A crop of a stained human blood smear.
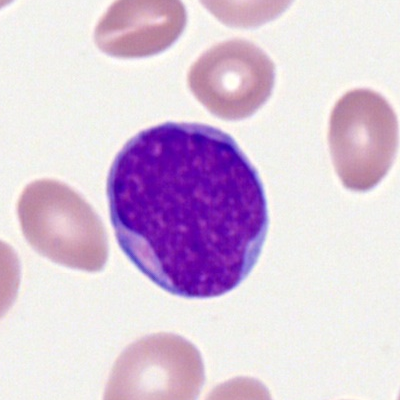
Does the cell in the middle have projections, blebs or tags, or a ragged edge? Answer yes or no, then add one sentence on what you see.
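No. The cell has a smooth, roughly round outline.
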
